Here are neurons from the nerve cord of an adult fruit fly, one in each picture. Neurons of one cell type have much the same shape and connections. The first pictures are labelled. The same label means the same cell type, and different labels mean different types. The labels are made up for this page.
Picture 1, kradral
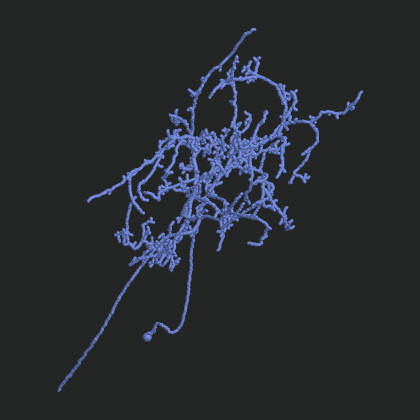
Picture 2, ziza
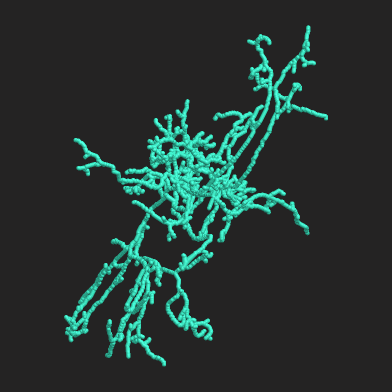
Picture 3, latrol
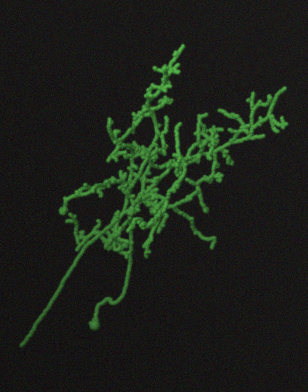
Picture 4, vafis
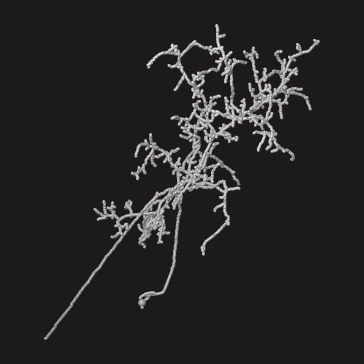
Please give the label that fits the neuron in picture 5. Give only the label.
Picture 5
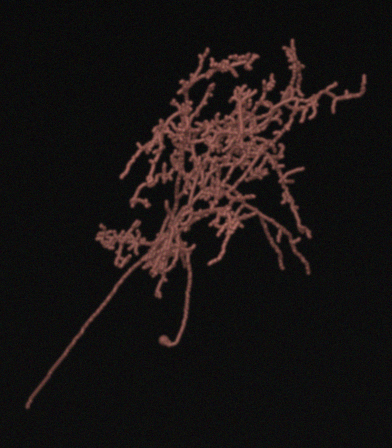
kradral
